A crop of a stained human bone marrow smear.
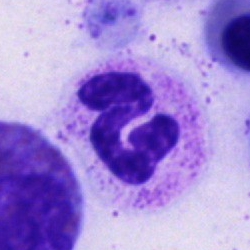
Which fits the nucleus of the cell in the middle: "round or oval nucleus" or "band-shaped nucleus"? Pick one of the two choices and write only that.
Band-shaped nucleus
